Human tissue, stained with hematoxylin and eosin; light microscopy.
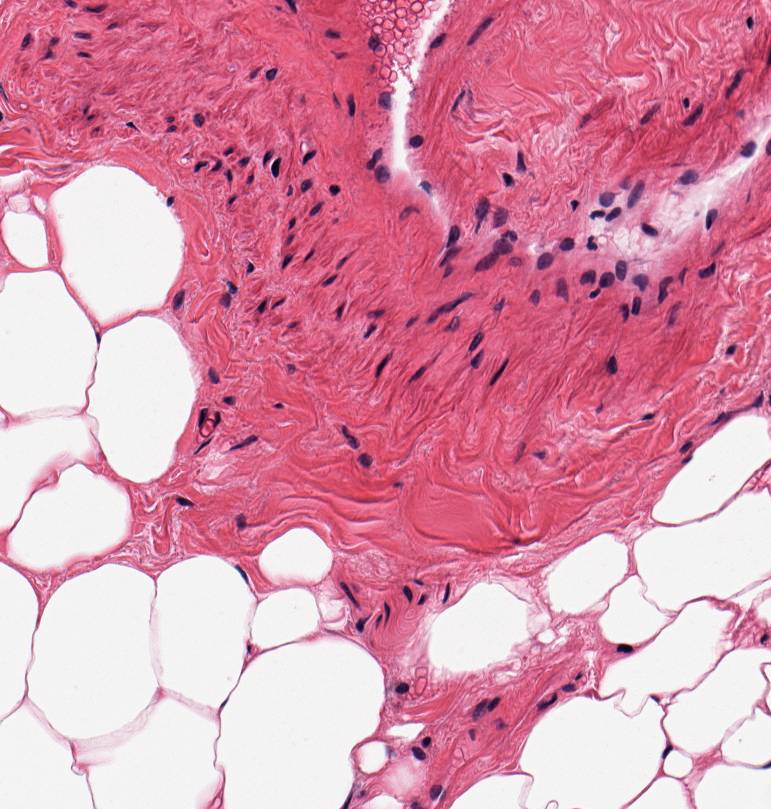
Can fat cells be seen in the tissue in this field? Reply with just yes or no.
Yes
